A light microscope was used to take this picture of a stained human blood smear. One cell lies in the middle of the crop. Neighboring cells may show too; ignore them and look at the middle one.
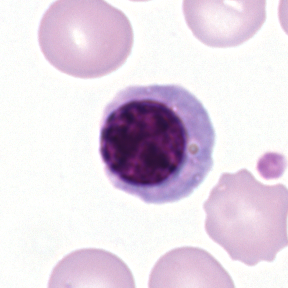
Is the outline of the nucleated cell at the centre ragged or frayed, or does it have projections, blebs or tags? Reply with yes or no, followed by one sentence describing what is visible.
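No. The cell outline is roughly round with no surface projections.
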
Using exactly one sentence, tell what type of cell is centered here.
The centrally placed cell is classified as a normoblast.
